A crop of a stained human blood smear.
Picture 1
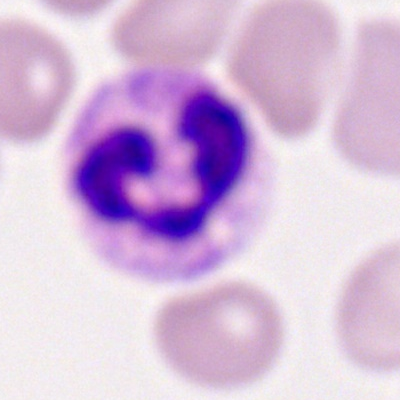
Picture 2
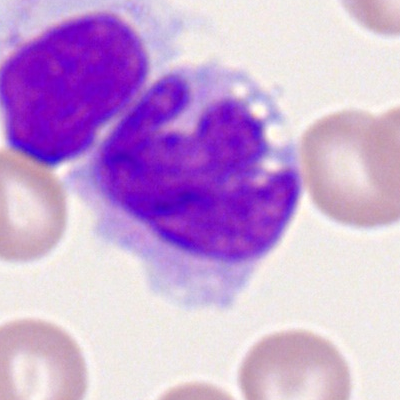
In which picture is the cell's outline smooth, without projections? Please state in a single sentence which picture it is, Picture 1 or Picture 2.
Smooth is the outline of the cell in picture 1.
